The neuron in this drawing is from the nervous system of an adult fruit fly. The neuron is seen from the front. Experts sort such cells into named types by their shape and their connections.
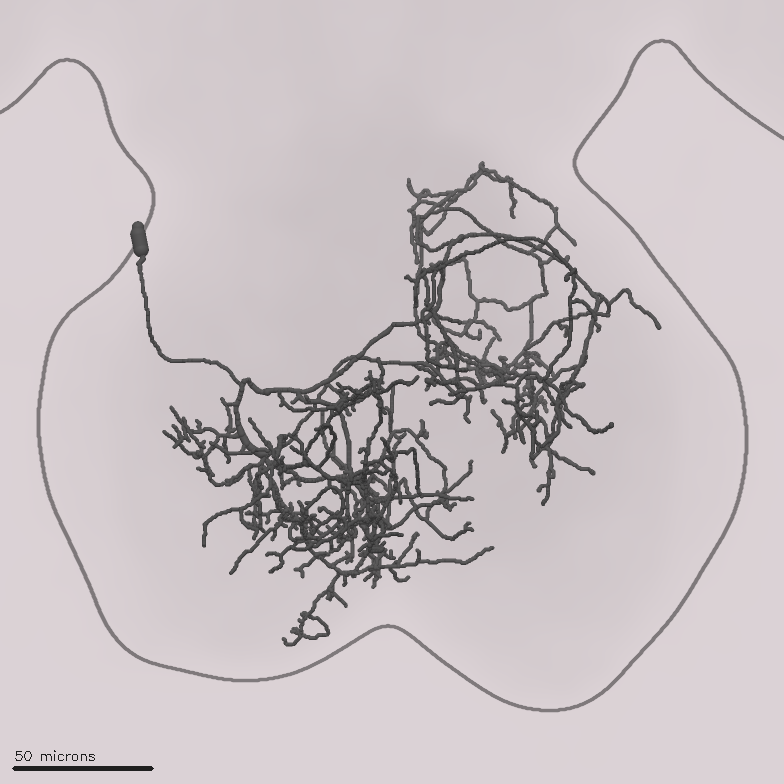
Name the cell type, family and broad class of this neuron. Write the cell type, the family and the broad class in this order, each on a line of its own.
IN18B012
hemilineage 18B
nerve-cord intrinsic neuron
